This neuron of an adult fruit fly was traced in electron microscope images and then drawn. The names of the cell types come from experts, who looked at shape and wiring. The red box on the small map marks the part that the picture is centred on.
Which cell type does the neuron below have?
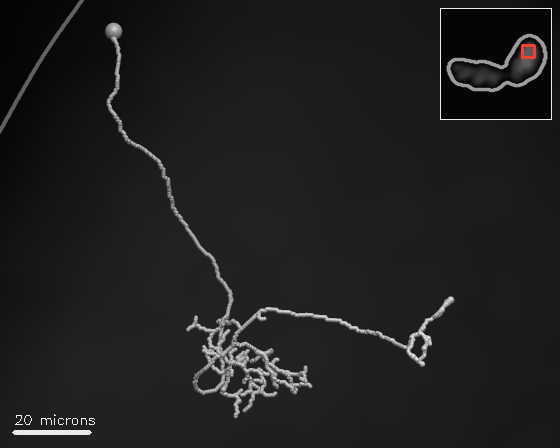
FC1C_b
